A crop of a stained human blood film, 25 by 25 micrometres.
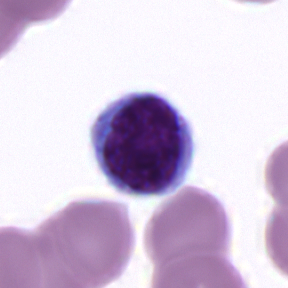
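Plasma cell, the cell in the middle of the field, with a round nucleus that is not lobed. The rim of cytoplasm is widest on the left side of the cell. Neither granules nor vacuoles are visible in the cytoplasm.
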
